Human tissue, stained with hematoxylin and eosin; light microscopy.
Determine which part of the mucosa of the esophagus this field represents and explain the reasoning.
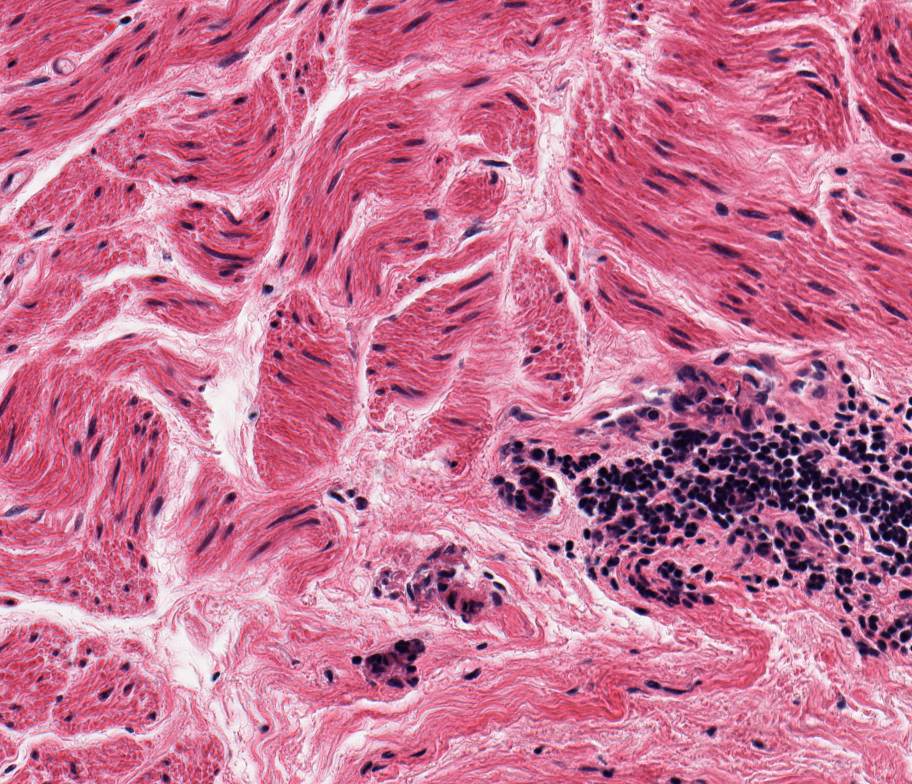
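What fills most of this field is smooth muscle, its bundles running in many directions. Cut lengthwise, its nuclei are elongated with blunt ends; several central bundles cut across show small round nuclei in pink cytoplasm.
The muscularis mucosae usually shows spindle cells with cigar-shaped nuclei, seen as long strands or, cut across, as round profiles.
Now the lower right: a dense cluster of lymphocytes with small, round, dark nuclei and scant cytoplasm.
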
